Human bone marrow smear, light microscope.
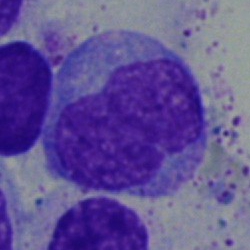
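Monocyte in a stained bone marrow smear: a notch in the upper border of the nucleus gives it a two-lobed look, and the chromatin is finely granular rather than coarsely clumped. The pale greyish-blue cytoplasm forms a rim widest at the upper left.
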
